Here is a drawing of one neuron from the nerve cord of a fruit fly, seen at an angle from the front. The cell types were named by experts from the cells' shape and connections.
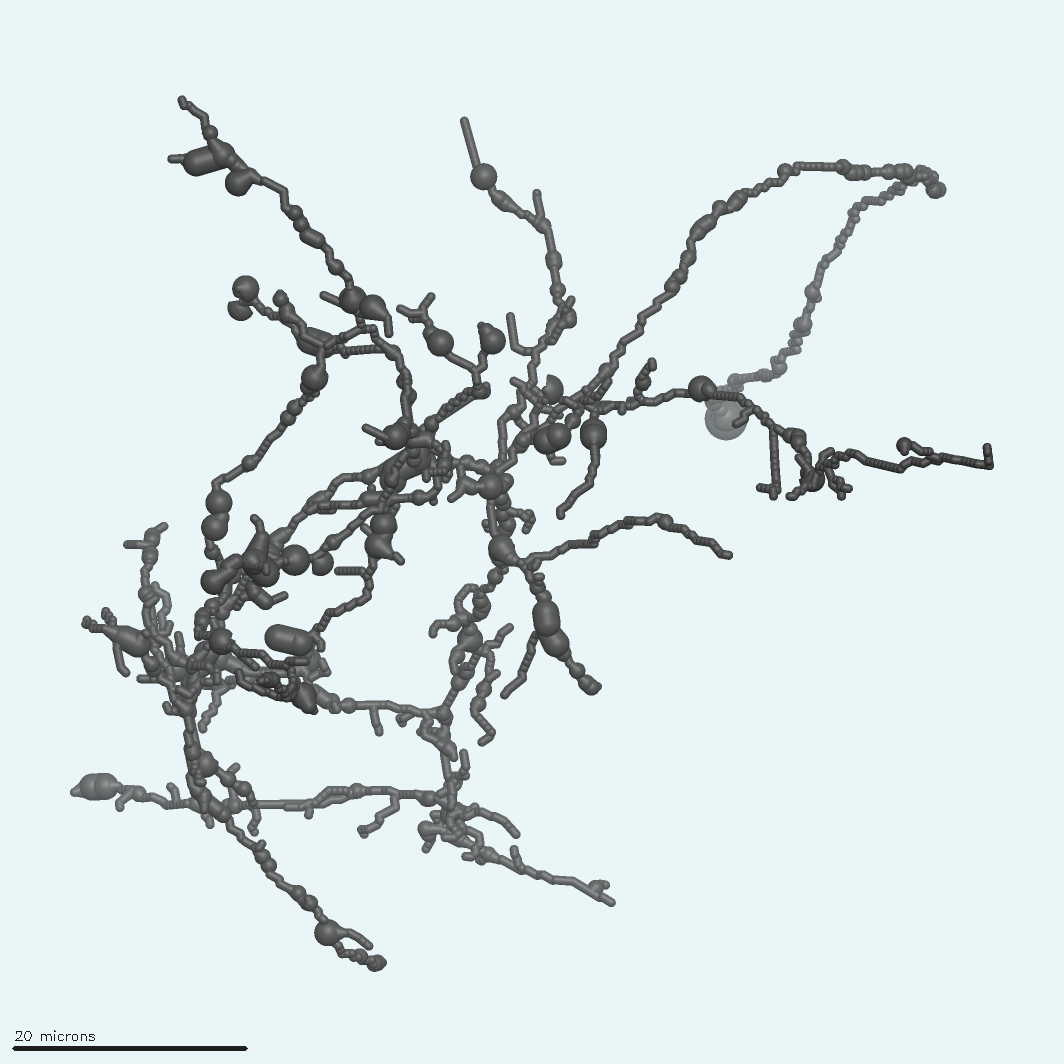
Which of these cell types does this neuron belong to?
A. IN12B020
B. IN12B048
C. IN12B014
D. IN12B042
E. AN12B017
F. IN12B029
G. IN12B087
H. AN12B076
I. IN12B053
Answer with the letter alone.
I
